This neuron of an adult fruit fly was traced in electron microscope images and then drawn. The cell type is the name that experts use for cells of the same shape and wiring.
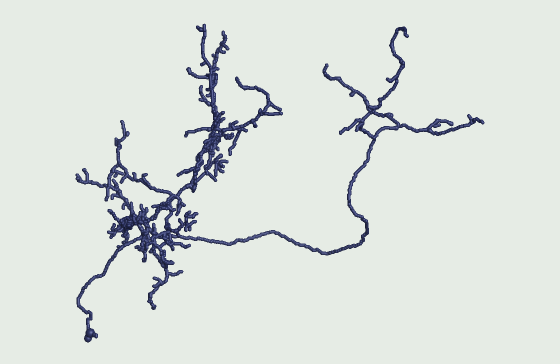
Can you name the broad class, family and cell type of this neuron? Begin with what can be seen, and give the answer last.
Its cell body lies at the lower left of the picture. Dozens of branch ends can be seen. This is a nerve-cord intrinsic neuron. Its family is hemilineage 06B. The cell type is IN06B059.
